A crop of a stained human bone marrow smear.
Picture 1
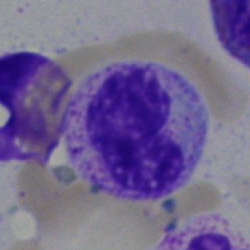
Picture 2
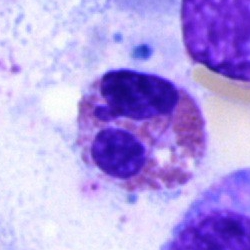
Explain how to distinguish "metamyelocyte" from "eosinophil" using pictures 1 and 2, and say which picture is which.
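Picture 1, I think, is the metamyelocyte, which leaves the eosinophil for picture 2. In the metamyelocyte, the outline is roughly round and smooth. Its nucleus is indented on the right side, which gives it a kidney-like shape.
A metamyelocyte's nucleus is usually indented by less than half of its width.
No clear vacuoles show in the cytoplasm, and a darkly stained neighbouring cell lies against its upper left edge. The eosinophil is also roughly round, but here granules reach right to its edge.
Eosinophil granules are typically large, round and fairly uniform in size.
A small clear space lies in the lower right part of its cytoplasm, unlike the metamyelocyte, where no clear vacuoles are seen. Parts of large purple nuclei belonging to other cells lie in the top right and bottom right corners.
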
